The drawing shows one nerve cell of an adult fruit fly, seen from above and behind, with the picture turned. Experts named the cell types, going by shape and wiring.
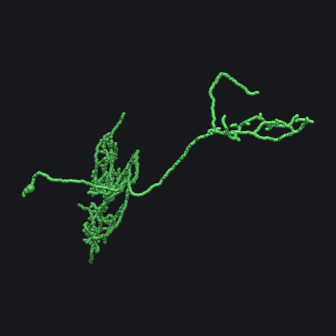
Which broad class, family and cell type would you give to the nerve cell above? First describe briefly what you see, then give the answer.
Its cell body lies on the left of the picture. As drawn here it is wider than it is tall. It is a visual projection neuron. The family is hemilineage VLPp&l1_lateral. The cell type is LC40.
